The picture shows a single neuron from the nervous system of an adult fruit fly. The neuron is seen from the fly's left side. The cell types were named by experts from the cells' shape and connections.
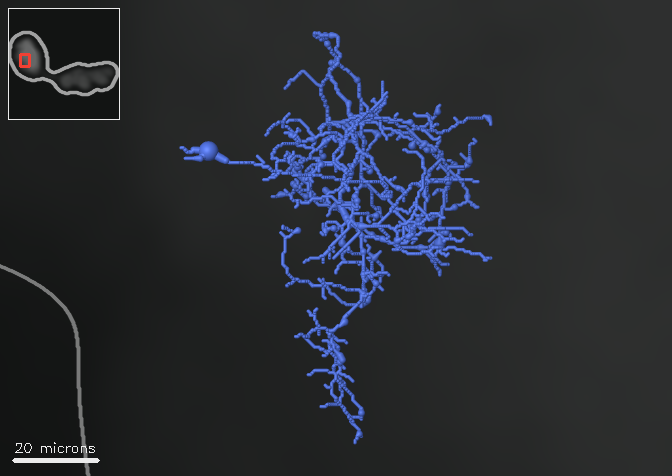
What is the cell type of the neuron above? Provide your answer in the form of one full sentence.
The cell type held by this neuron is VES039.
